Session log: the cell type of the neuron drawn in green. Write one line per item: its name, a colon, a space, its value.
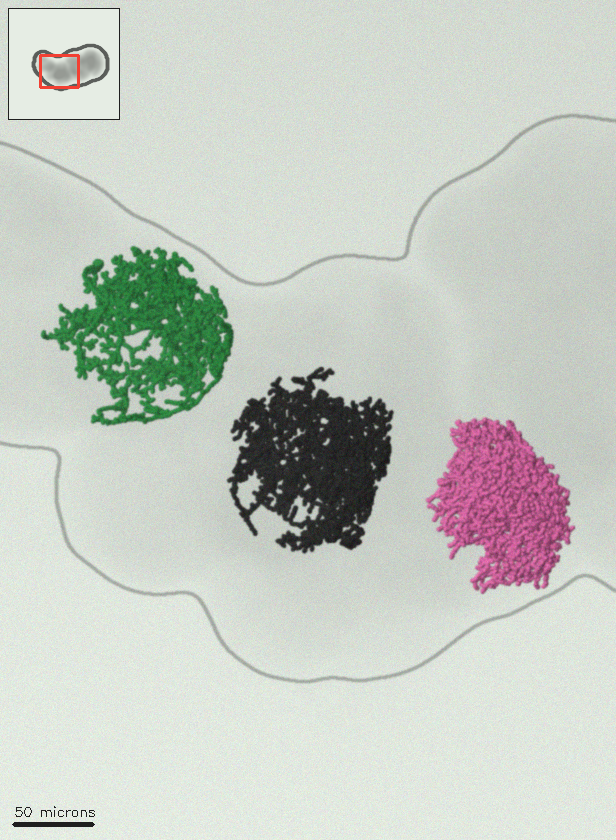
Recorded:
cell type: IN21A004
